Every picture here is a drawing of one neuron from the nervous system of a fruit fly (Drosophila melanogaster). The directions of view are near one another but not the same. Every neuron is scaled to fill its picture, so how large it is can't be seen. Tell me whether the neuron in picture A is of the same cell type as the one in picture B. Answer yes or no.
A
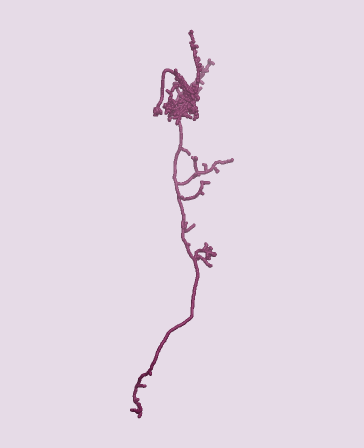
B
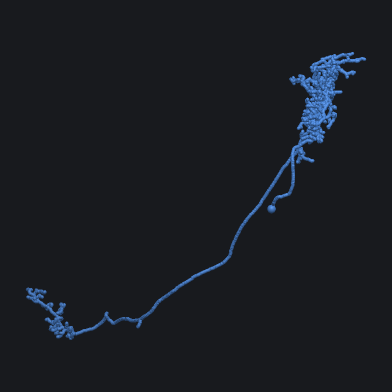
no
